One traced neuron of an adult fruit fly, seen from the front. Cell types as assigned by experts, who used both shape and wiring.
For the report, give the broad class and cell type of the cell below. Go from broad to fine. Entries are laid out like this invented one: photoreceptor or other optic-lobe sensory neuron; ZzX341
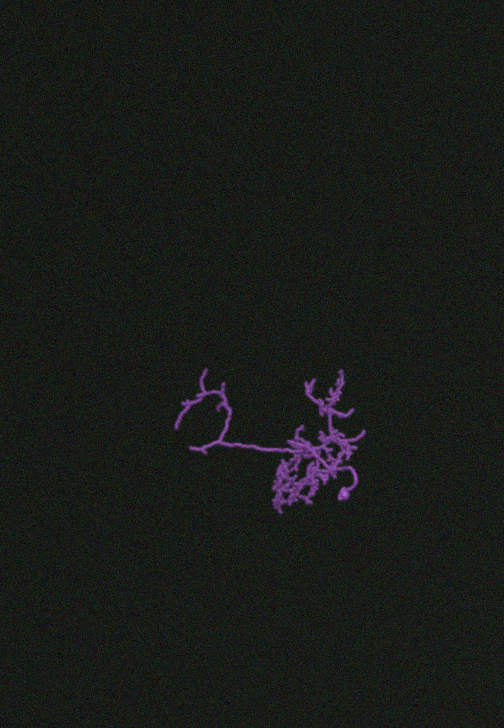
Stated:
central-brain intrinsic neuron; GNG658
